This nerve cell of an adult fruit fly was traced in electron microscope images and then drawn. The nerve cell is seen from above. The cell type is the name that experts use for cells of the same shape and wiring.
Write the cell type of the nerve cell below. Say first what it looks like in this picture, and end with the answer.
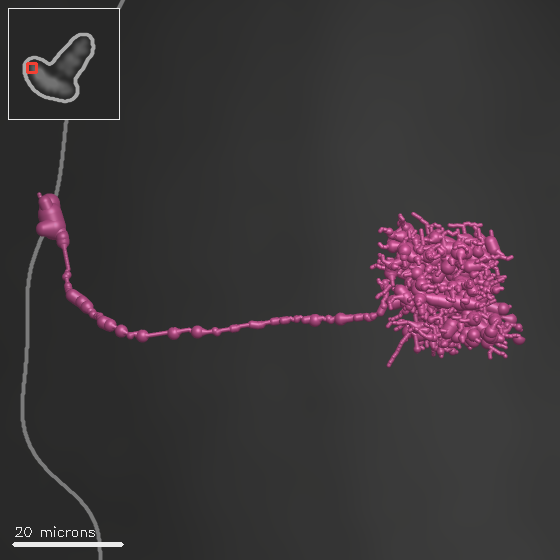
The cell body can be seen on the left of the picture. By the scale bar it is about 90 microns wide in this view. Dozens of branch ends can be seen. Its broad class is optic-lobe intrinsic neuron. It is of cell type Pm4.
